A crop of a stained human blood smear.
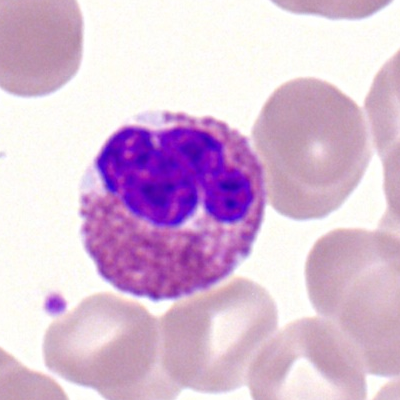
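Eosinophil in a stained human blood smear. I note a nucleus divided into separate lobes, set in the upper half of the cell. Coarse, round granules pack the cytoplasm, and they lend it a pinkish-red colour.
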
